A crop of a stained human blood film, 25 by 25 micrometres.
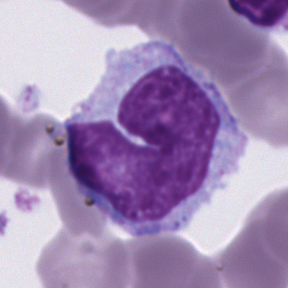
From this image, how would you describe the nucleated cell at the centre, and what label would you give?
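Cell about 17 micrometres across. Nucleus about 13 micrometres across, filling about 70% of cell area, folded into a horseshoe with a narrow cleft opening upper left. Chromatin fine and lacy, no coarse dark clumps. Cytoplasm pale greyish blue, with very fine, faint pinkish-lilac granules. Monocyte.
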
